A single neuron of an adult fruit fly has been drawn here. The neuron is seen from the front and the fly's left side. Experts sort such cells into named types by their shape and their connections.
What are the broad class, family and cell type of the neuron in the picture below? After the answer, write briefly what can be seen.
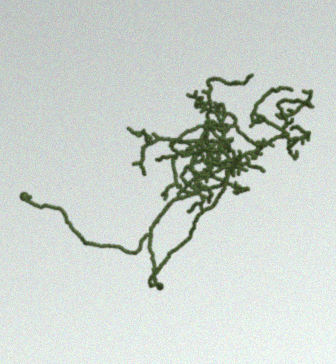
It is a central-brain intrinsic neuron. Its family is hemilineage SLPal2. It is of cell type SLP044_a. Dozens of branch ends can be seen. As drawn here it is wider than it is tall.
